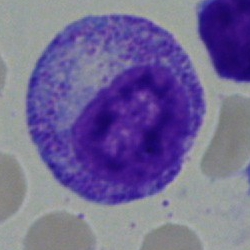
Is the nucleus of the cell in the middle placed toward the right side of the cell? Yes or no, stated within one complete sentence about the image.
Yes, the nucleus of this cell lies toward the right.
